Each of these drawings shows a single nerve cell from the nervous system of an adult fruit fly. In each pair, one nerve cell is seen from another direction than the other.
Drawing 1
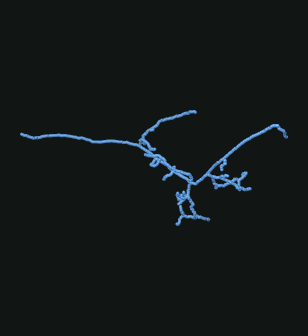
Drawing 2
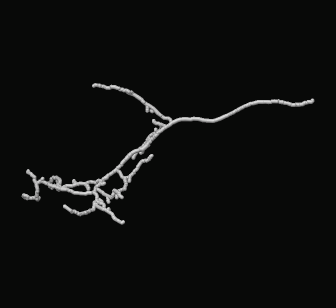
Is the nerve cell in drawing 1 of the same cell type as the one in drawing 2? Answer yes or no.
yes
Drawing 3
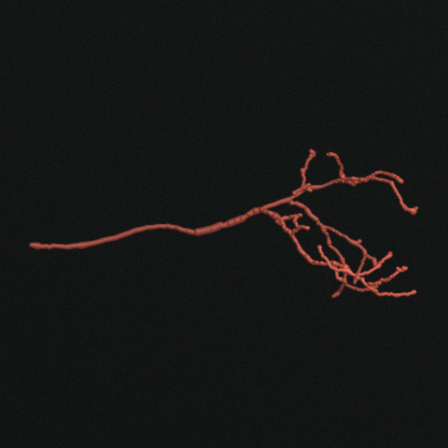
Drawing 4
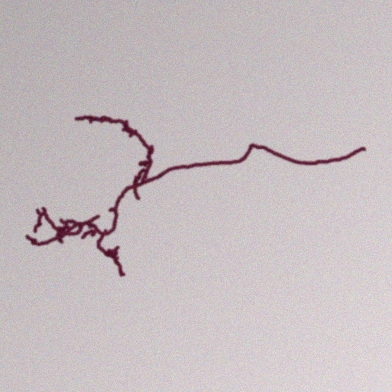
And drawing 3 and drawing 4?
no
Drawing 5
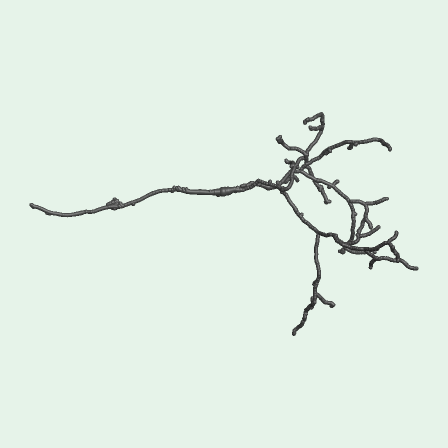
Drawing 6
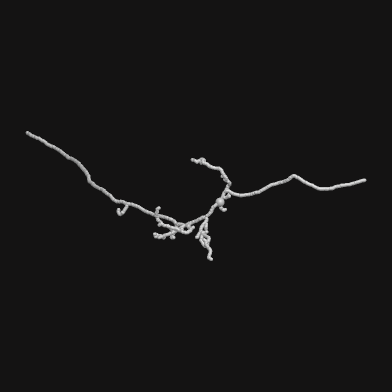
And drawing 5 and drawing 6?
no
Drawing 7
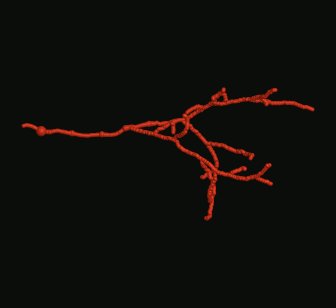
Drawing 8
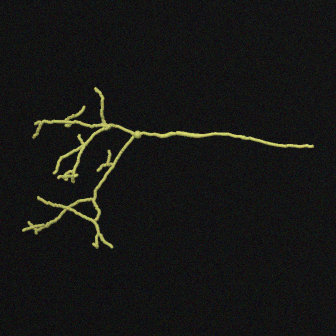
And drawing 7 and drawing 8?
yes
